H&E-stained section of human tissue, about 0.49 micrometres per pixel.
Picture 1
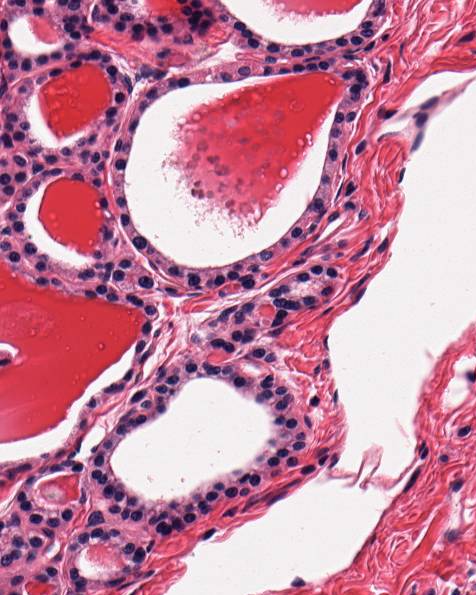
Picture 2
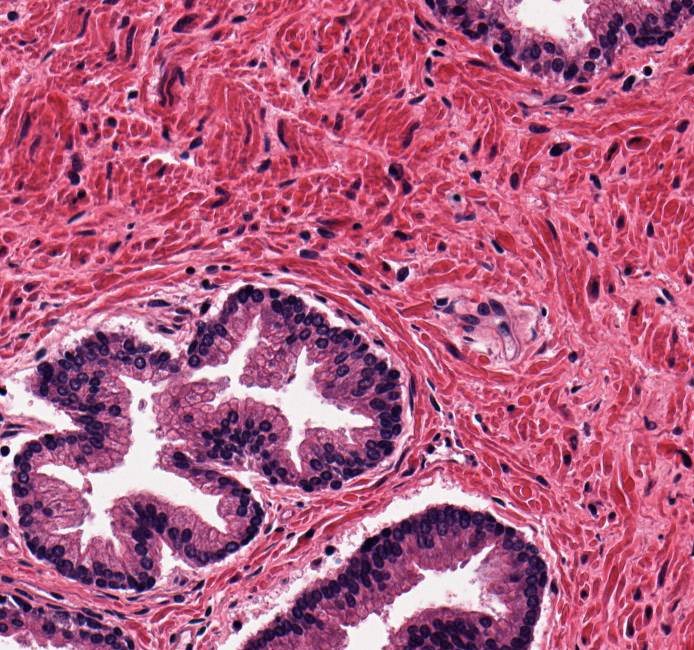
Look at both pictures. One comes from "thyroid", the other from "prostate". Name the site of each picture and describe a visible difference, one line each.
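Picture 1 shows tissue from the thyroid. Each follicle is lined by a single layer of cuboidal epithelial cells.
Picture 2 shows tissue from the prostate. The lining cells are tall columnar cells.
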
